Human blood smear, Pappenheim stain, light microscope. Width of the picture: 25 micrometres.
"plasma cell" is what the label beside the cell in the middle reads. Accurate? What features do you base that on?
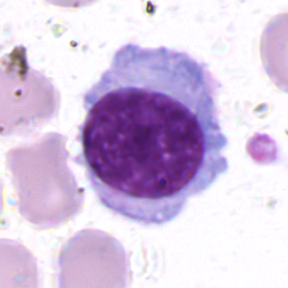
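The deciding feature is the chromatin: it is dark purple and coarsely mottled, broken by small pale gaps rather than evenly dark.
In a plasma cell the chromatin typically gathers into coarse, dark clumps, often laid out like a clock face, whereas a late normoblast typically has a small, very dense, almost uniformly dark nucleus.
The name plasma cell therefore fits, and normoblast does not.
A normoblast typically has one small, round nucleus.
Here the nucleus is oval rather than round, about 11 by 9 micrometres, with a smooth outline and no indentation, and it fills about 50% of the cell's area. The cell measures about 16 by 13 micrometres and has an irregular, ragged, frayed edge. No granules are visible in the cytoplasm. A small round pink body lies just to the right of the cell without touching it.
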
